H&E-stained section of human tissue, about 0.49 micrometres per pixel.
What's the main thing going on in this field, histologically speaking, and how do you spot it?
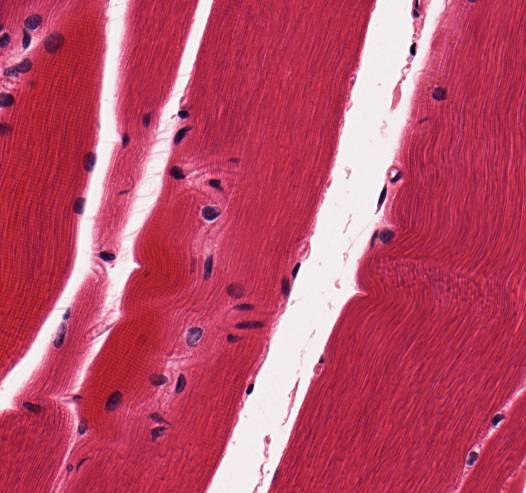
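This is skeletal muscle. Long, parallel fibres run diagonally from lower left to upper right, showing fine cross-striations and deep pink-red cytoplasm.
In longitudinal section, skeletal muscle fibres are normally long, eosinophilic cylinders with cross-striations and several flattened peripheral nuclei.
Most nuclei here lie at the fibre margins rather than centrally.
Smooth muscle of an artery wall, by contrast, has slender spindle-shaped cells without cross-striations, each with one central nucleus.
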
